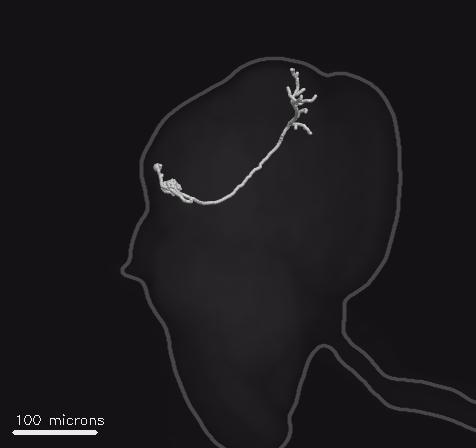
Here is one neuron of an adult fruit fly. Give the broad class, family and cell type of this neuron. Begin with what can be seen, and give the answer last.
From left to right in the picture it spans about 200 microns. In this view it is about as wide as it is tall. It is a central-brain intrinsic neuron. Its family is hemilineage ALad1. It is of cell type DM6_adPN.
